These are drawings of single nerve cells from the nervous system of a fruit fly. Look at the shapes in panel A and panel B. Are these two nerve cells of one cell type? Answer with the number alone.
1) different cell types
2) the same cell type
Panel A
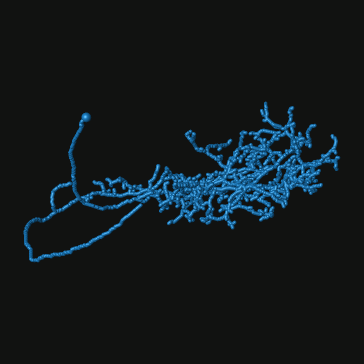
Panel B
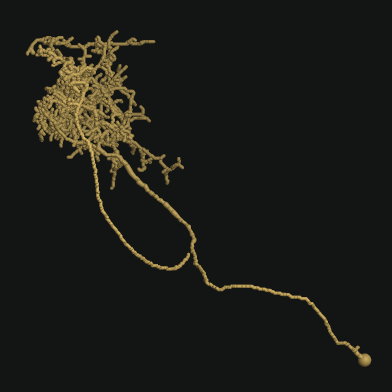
2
